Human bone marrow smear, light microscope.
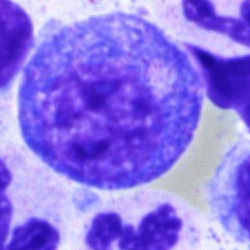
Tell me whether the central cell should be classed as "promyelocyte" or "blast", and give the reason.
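This is a promyelocyte. The deciding feature is the granulation: fine pinkish-purple granules are scattered across the cell.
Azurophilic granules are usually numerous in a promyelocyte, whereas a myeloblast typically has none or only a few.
The cell also has a round, smooth outline with no projections or blebs on its surface, and its chromatin is uneven, with darker purple patches toward the centre of the nucleus.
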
